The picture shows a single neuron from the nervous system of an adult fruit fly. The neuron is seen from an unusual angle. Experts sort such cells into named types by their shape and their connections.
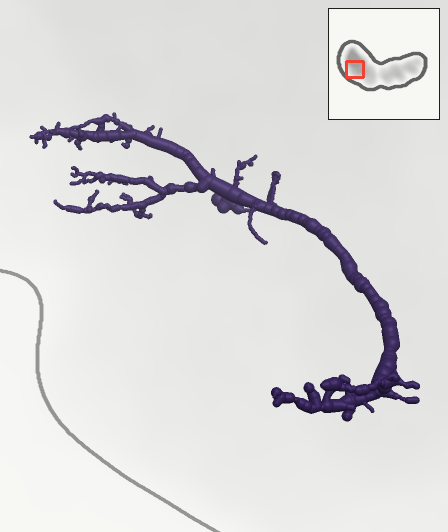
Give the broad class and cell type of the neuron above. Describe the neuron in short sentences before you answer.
Dozens of branch ends can be seen. As drawn here it is wider than it is tall. It is a central-brain intrinsic neuron. The cell type is CB0090.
